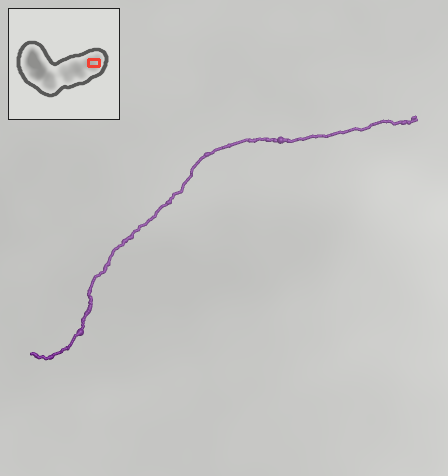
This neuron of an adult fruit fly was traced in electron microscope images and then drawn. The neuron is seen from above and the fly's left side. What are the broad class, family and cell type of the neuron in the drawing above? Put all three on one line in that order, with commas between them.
sensory neuron entering the nerve cord, class mechanosensory tactile, SNta42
